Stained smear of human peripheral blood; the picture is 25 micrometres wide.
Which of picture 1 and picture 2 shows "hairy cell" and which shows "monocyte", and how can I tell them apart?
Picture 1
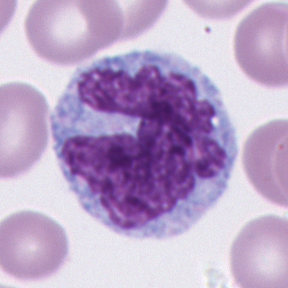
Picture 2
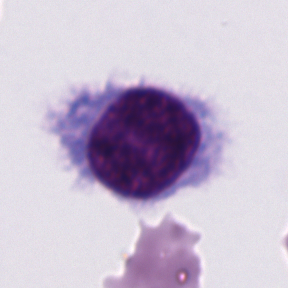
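You'll find the monocyte in picture 1, and the hairy cell is in picture 2. The monocyte's outline is nearly round, and it measures about 16 micrometres across.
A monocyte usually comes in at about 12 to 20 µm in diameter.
A deep, pale cleft runs into its nucleus from the left side, the nucleus takes up about 60% of the cell's area, and there are no nucleoli to be seen.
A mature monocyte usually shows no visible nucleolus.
Its cytoplasm is a pale greyish blue with only a fine, faint, dust-like granularity.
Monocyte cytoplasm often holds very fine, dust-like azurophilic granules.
The hairy cell looks quite different at the edge: its cytoplasm ends raggedly, with fine hair-like projections around the cell.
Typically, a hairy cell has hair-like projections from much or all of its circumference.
Its chromatin is dark purple and dense with a mottled texture, and its pale blue cytoplasm shows no distinct granules. Just below it lies a red cell with a spiky outline, separated from it by a small gap.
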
